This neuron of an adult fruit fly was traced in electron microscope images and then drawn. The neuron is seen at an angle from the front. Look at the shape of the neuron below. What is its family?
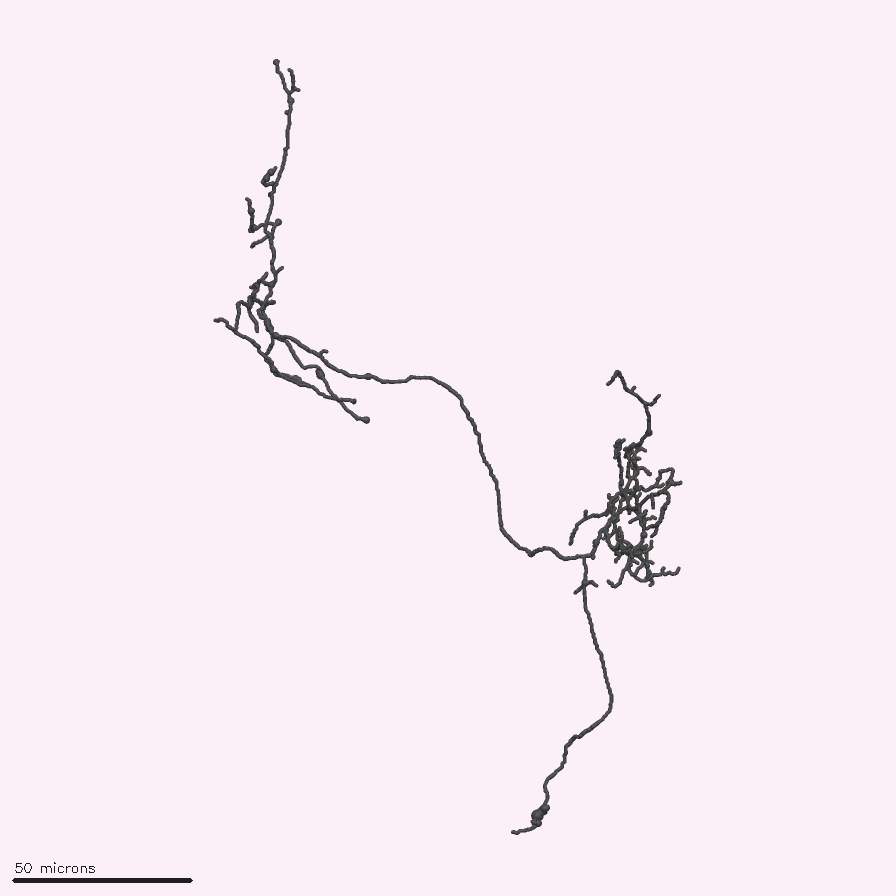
hemilineage LB3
